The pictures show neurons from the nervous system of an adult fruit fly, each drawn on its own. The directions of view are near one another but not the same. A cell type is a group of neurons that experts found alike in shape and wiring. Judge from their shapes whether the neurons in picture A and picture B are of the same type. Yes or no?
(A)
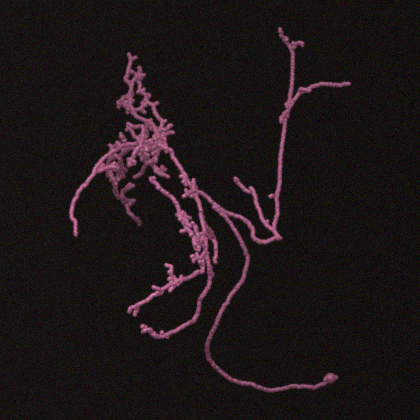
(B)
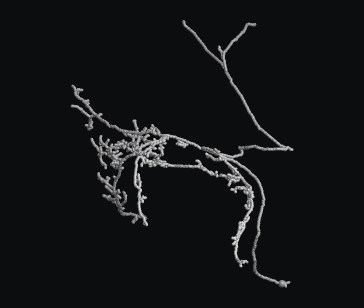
yes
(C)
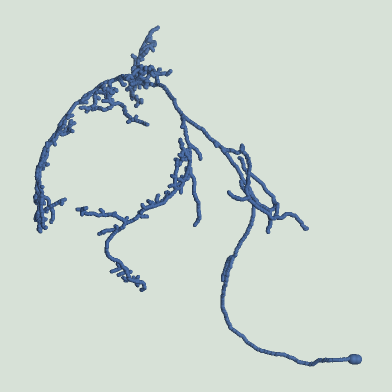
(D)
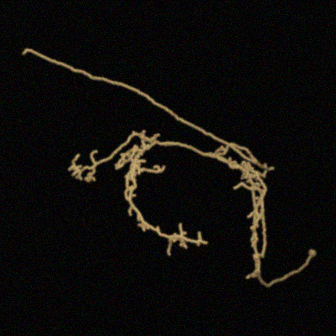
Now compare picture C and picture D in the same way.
yes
